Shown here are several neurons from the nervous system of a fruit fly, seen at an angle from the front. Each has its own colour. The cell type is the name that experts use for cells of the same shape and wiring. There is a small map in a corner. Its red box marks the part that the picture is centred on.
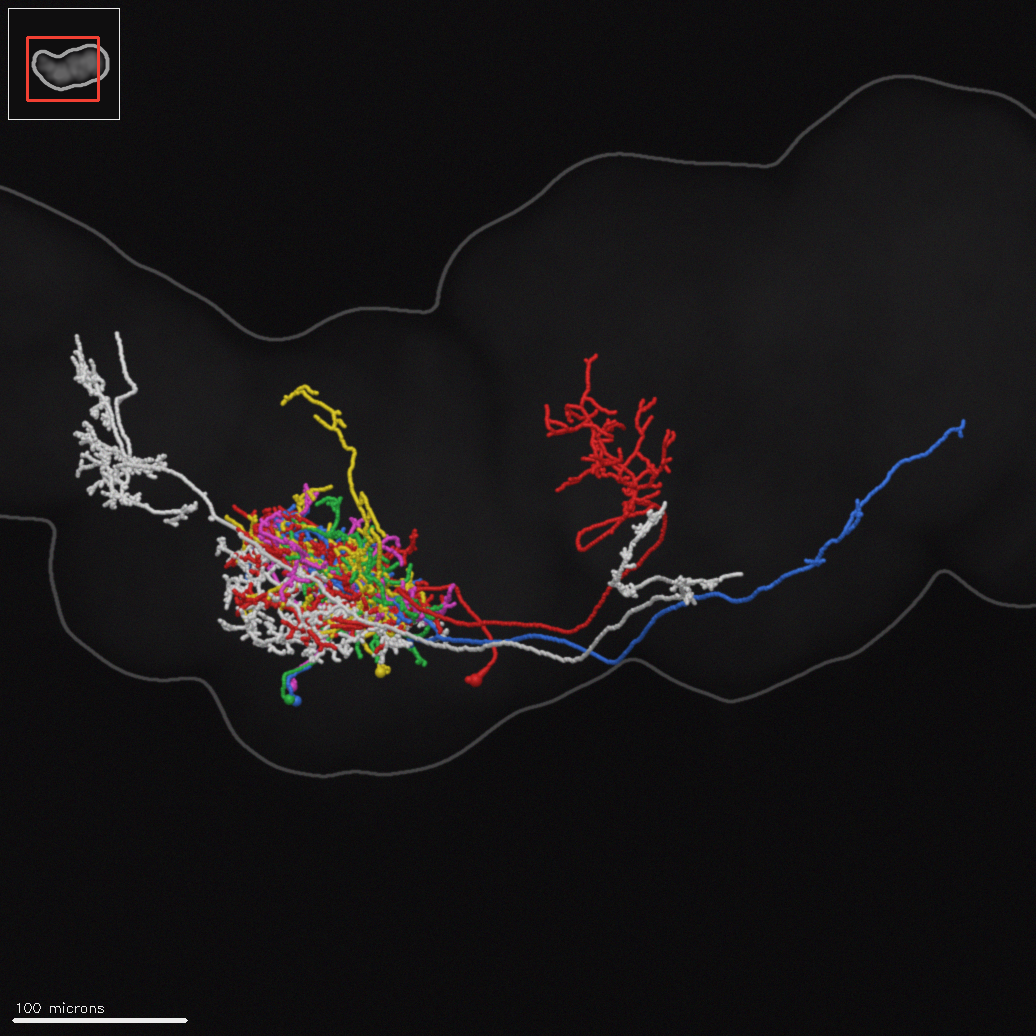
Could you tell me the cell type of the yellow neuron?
IN00A035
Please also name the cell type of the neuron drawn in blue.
AN05B083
